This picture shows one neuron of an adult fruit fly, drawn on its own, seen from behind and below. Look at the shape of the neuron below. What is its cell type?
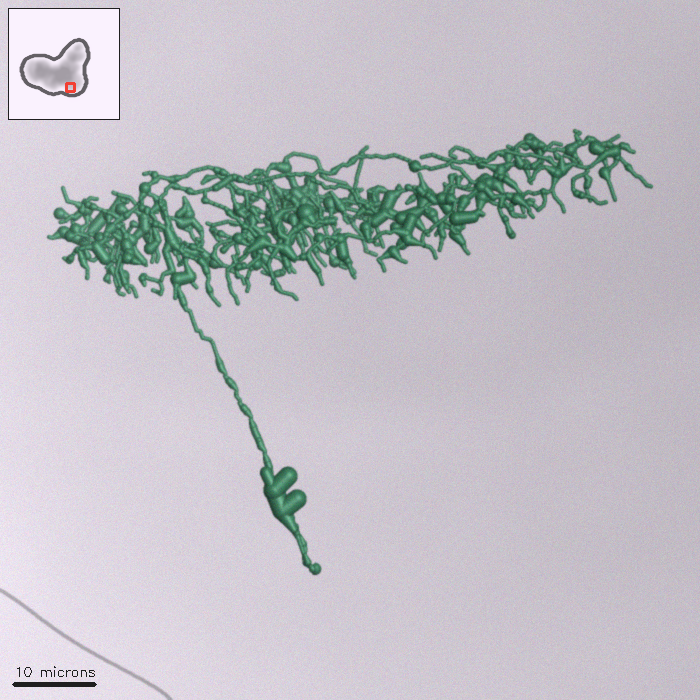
Pm10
